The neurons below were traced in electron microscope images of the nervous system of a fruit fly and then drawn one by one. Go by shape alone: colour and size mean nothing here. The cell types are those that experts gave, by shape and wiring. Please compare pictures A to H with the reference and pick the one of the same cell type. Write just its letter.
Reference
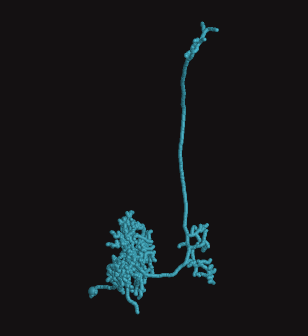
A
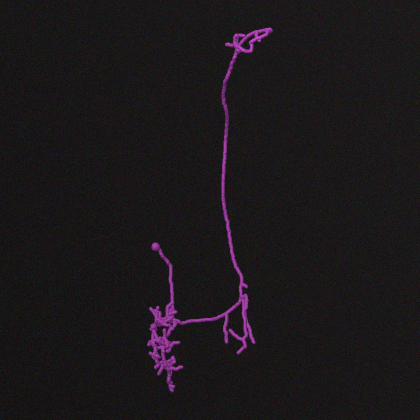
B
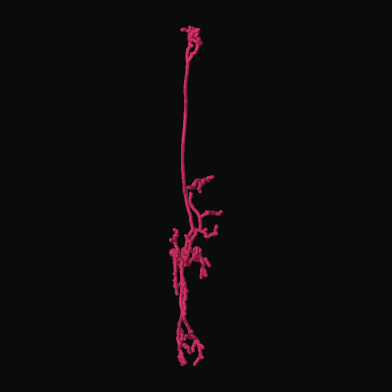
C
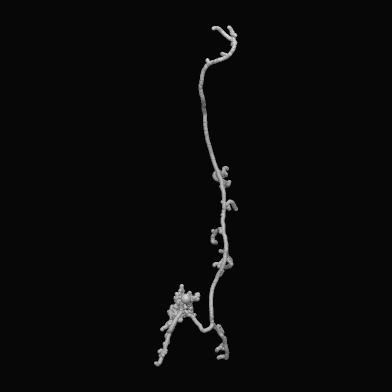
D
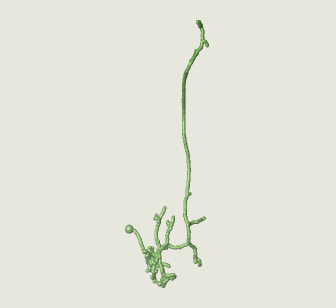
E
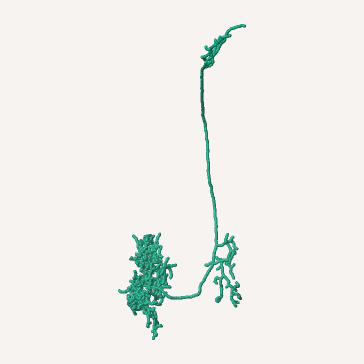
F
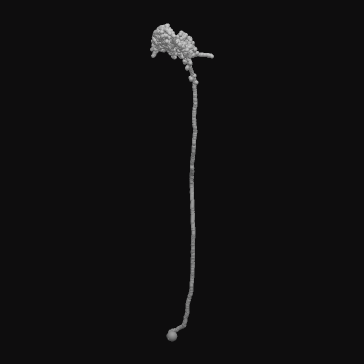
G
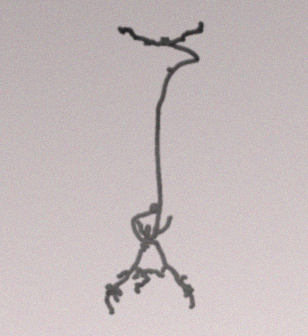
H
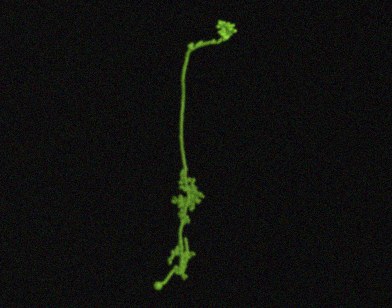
E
